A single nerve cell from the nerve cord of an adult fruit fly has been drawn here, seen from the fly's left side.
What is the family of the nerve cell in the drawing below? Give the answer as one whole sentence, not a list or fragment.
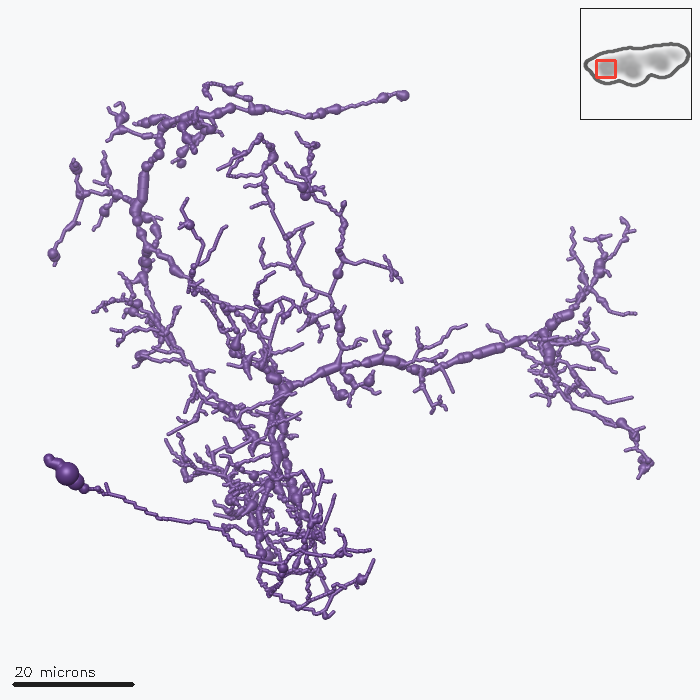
The family that includes this nerve cell is hemilineage 13B.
